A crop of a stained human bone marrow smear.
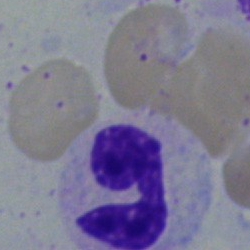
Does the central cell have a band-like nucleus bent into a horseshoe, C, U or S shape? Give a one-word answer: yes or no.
Yes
